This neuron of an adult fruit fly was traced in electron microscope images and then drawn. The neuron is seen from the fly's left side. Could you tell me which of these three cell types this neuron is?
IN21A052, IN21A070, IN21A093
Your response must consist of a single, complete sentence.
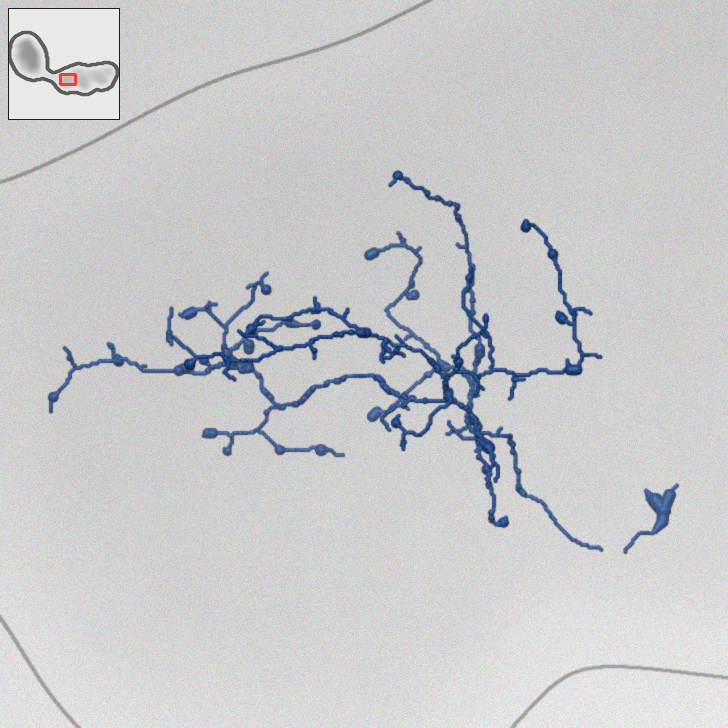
So far as cell type goes, this neuron is IN21A070.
